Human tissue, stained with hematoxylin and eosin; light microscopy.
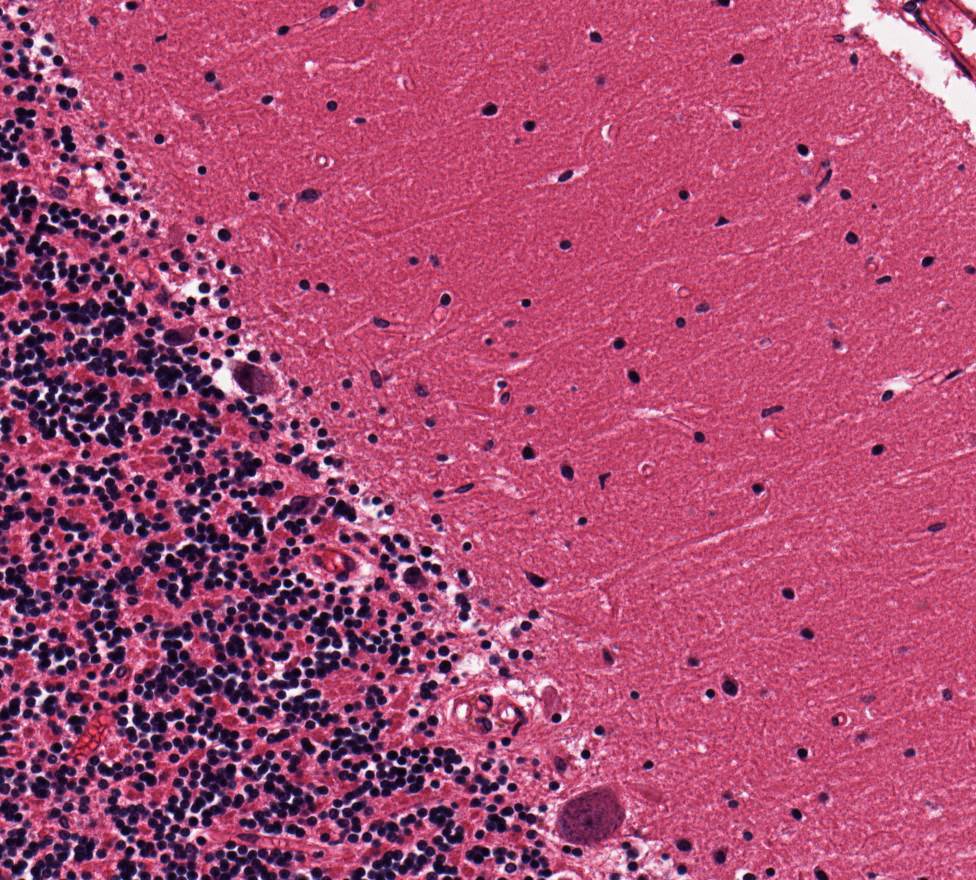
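Cerebellum: densely packed dark nuclei fill the lower left, a pale, sparsely cellular pink layer the upper right, meeting diagonally. Below, the small round nuclei have scant cytoplasm, with pink cell-free patches scattered between. Above, the pink neuropil seems finely fibrillar, its few nuclei small and dark.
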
